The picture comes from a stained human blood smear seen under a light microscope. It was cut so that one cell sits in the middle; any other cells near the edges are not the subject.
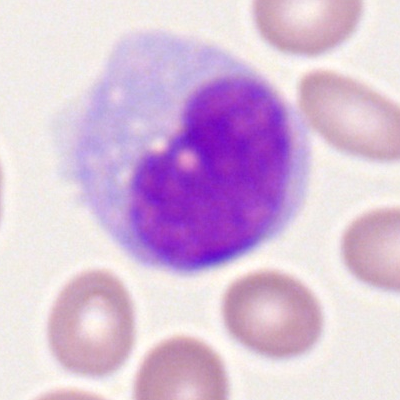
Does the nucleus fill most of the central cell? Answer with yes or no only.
No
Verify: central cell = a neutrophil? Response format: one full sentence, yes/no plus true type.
No, the label for the central cell is a monocyte, not a neutrophil.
